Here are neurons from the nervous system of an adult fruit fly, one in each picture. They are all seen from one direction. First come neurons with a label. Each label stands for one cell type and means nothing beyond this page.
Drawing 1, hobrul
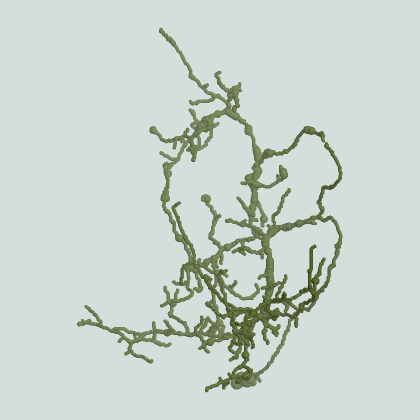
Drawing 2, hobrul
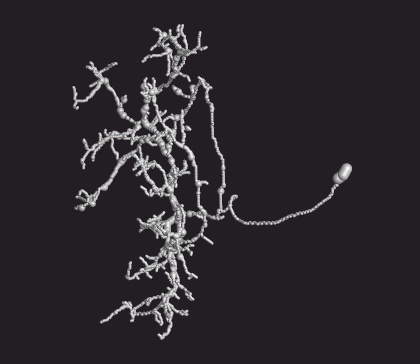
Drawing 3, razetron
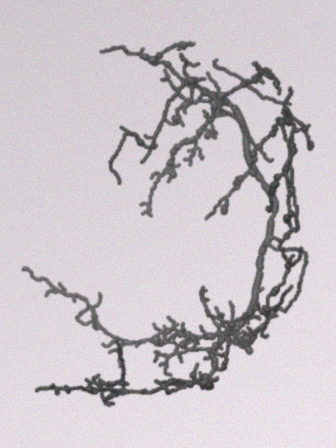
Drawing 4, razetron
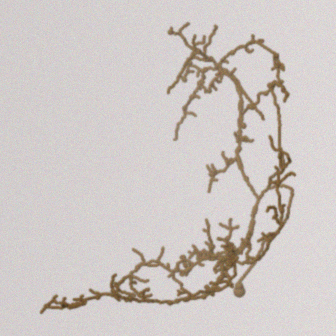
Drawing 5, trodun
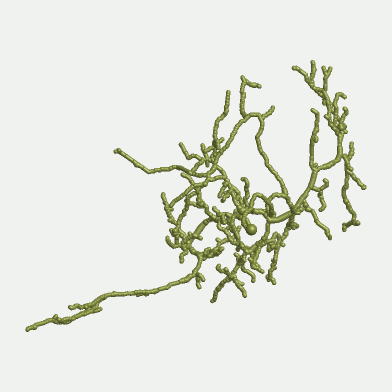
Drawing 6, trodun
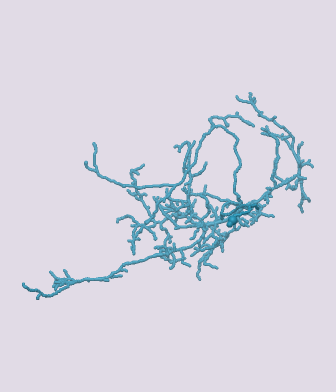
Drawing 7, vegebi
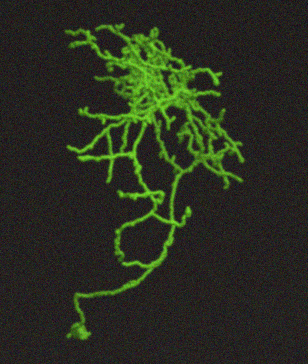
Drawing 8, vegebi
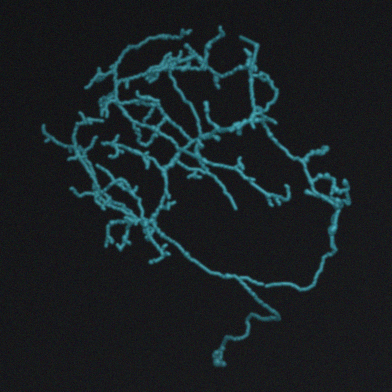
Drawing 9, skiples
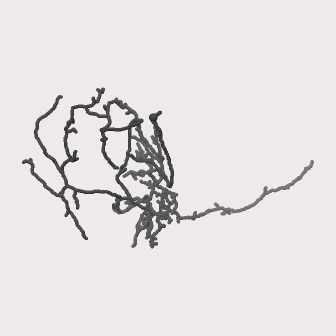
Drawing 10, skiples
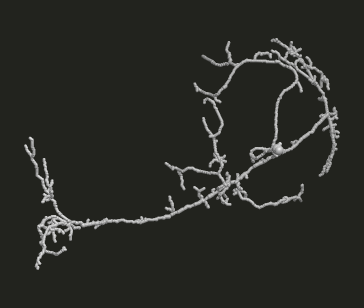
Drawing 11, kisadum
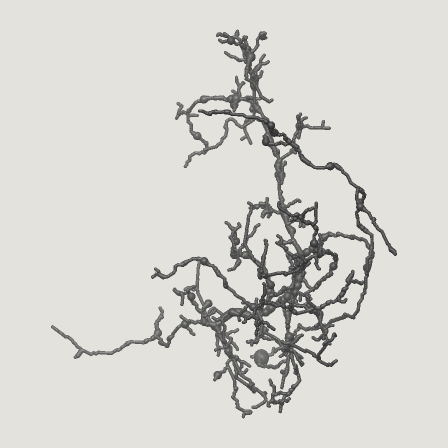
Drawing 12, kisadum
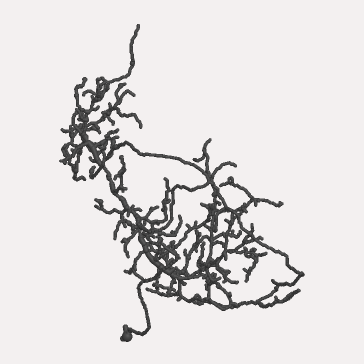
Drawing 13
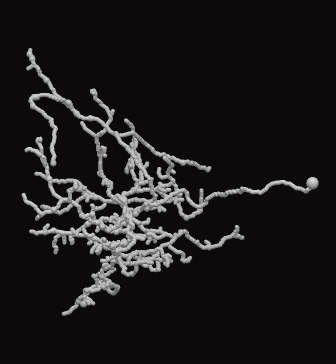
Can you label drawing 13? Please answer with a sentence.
It belongs to trodun.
